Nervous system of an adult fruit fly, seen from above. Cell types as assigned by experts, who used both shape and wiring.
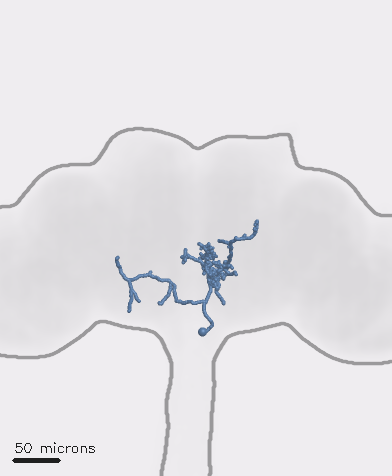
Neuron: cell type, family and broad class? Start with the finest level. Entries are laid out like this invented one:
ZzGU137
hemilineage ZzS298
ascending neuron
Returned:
GNG449
hemilineage LB23
central-brain intrinsic neuron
